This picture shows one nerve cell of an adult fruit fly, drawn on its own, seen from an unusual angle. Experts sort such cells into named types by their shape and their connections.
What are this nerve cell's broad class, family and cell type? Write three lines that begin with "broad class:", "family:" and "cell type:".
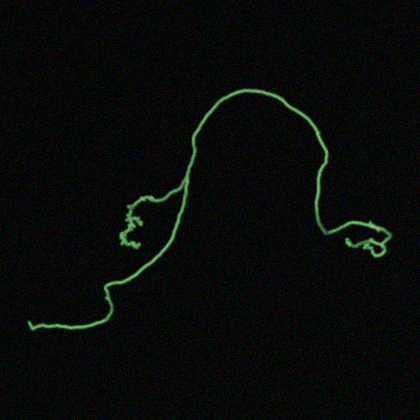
broad class: sensory neuron entering the brain
family: class olfactory
cell type: ORN_VM5d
